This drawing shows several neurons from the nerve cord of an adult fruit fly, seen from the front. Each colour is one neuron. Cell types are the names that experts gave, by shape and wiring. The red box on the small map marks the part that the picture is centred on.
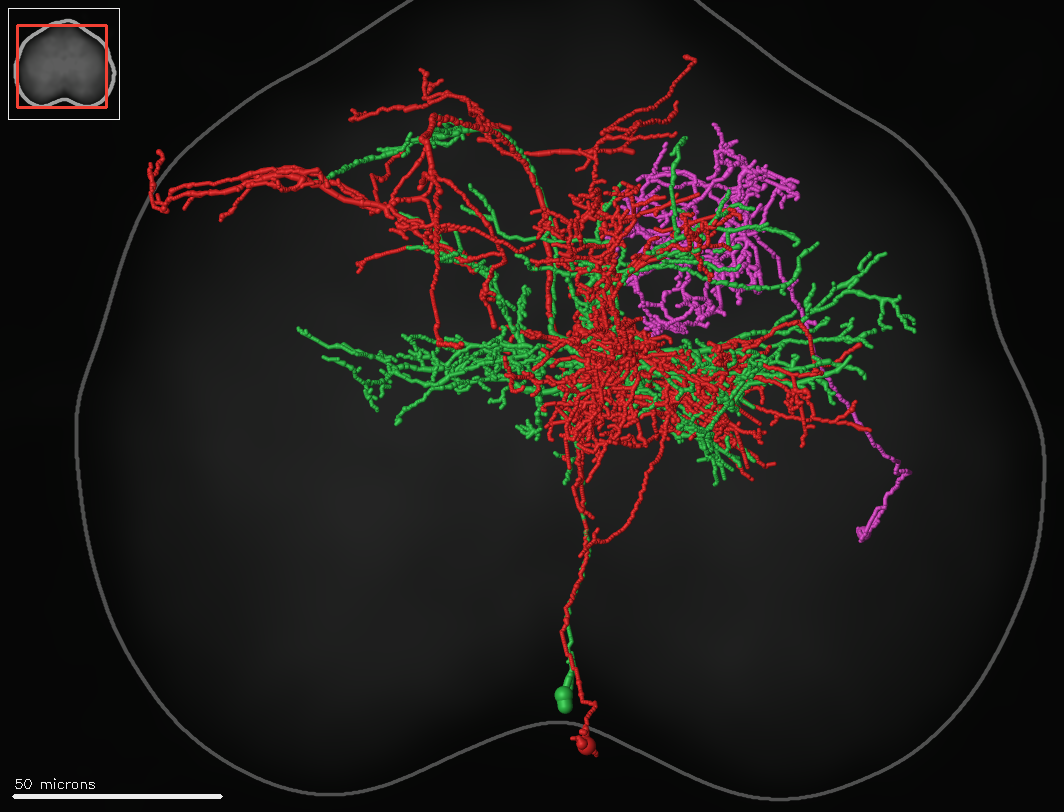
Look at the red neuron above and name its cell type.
EA06B010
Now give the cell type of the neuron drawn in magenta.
IN16B104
